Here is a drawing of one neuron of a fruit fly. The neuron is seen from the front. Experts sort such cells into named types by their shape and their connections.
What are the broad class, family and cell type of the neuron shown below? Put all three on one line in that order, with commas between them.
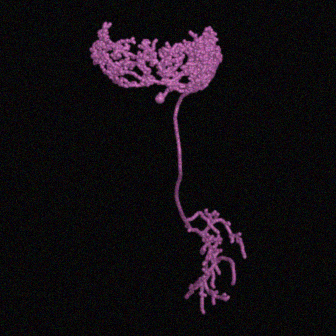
descending neuron, DNge, DNge059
